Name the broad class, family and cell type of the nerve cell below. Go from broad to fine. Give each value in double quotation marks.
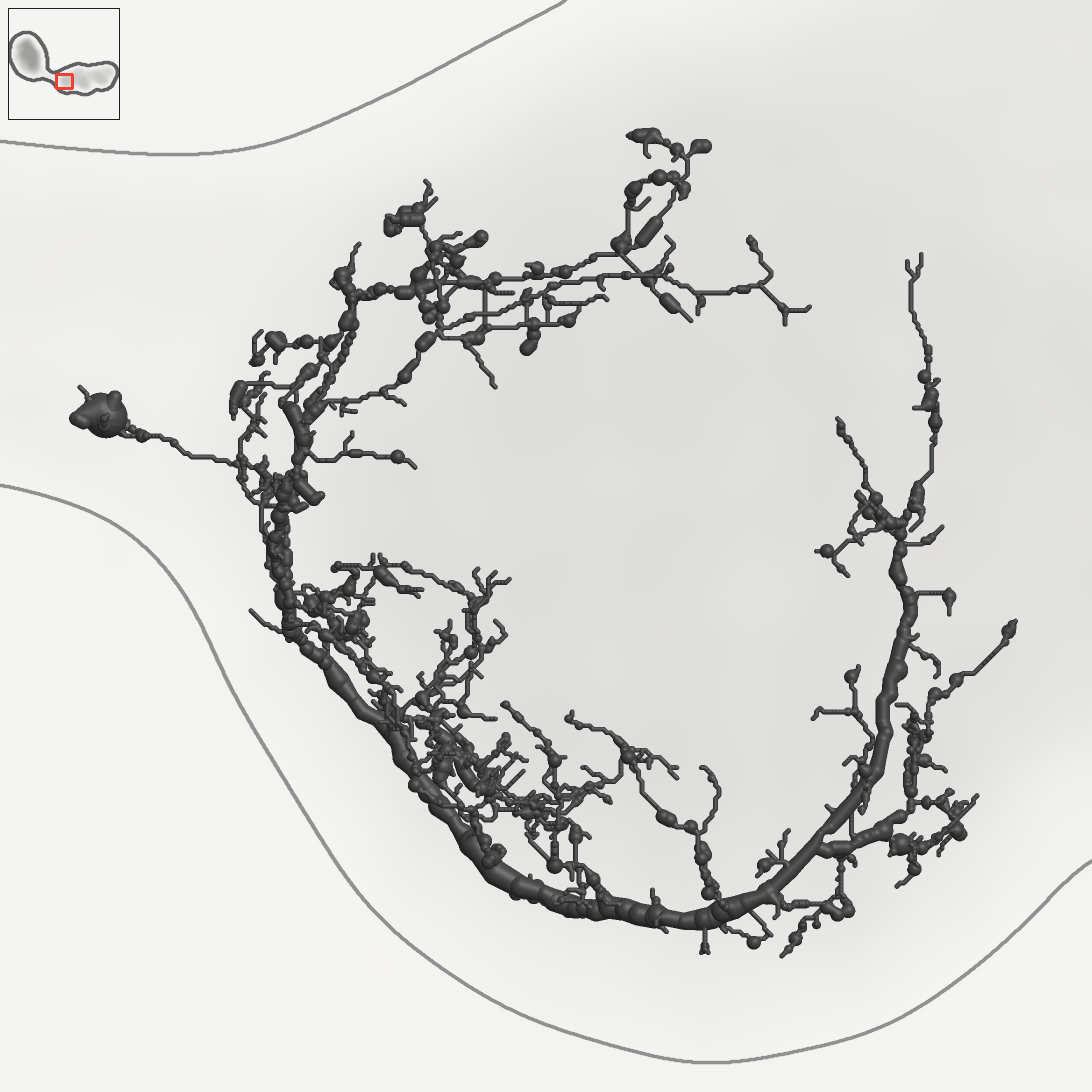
"nerve-cord intrinsic neuron", "hemilineage 08A", "IN08A010"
